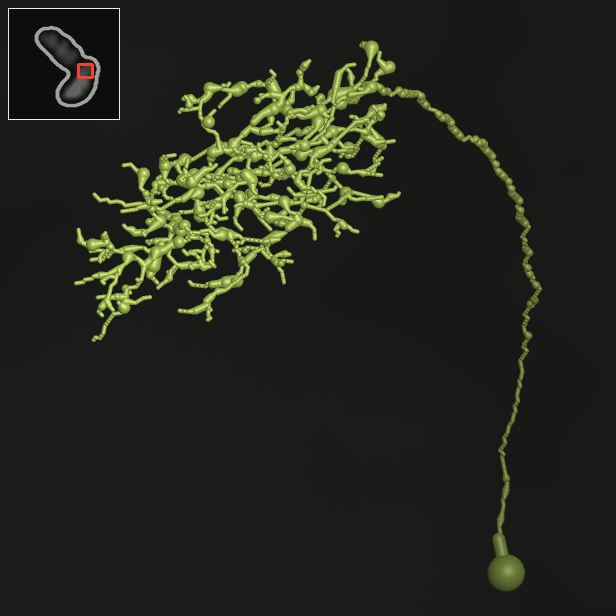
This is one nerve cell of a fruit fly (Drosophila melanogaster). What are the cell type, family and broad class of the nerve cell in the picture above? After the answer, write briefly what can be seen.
The cell type is Pm1. Its family is Pm. Its broad class is optic-lobe intrinsic neuron. It is in the brain and does not reach the nerve cord. Its cell body lies at the lower right of the picture. Dozens of branch ends can be seen.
